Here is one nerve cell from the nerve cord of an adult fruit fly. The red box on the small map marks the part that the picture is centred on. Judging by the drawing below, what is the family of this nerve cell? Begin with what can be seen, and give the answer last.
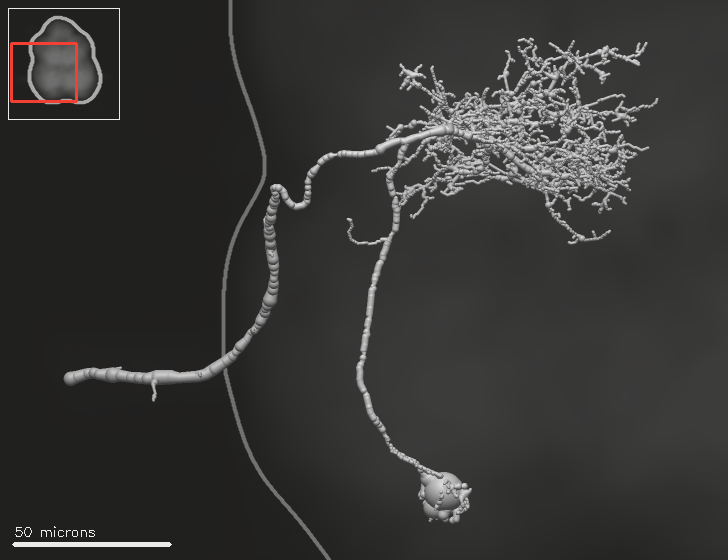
From left to right in the picture it spans about 190 microns. More than a hundred branch ends can be seen. Its broad class is motor neuron of the nerve cord. Its family is hemilineage 16B.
